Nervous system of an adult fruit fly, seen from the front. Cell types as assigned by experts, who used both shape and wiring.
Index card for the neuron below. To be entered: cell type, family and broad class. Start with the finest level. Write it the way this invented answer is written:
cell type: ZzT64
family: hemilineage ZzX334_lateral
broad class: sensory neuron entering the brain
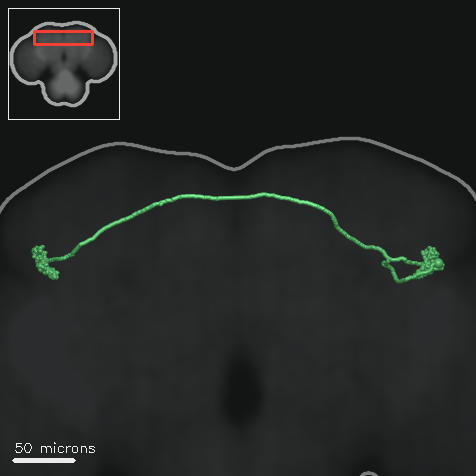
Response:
cell type: TuTuB_b
family: TuTuB
broad class: central-brain intrinsic neuron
